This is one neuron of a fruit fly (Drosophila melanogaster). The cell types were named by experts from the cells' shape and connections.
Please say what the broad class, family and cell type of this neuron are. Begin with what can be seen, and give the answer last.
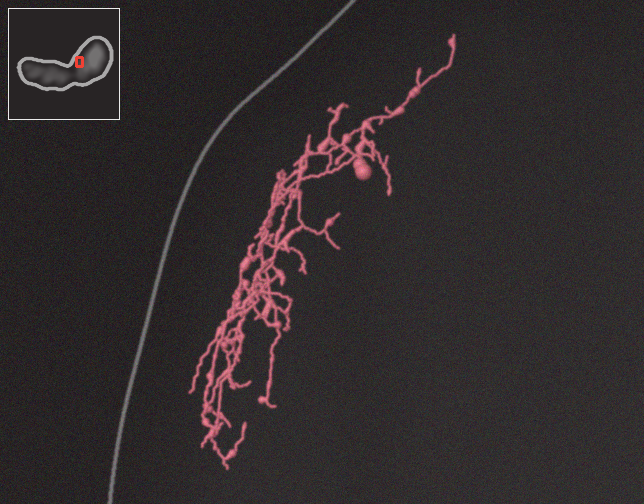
The picture shows dozens of branch ends. In this view it is taller than it is wide. Its broad class is optic-lobe intrinsic neuron. The family is Cm. Its cell type is Cm8.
